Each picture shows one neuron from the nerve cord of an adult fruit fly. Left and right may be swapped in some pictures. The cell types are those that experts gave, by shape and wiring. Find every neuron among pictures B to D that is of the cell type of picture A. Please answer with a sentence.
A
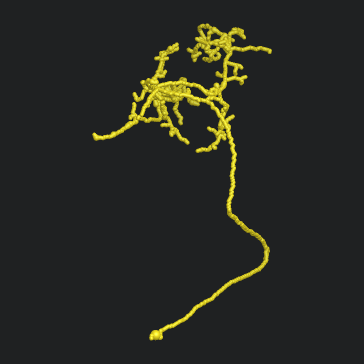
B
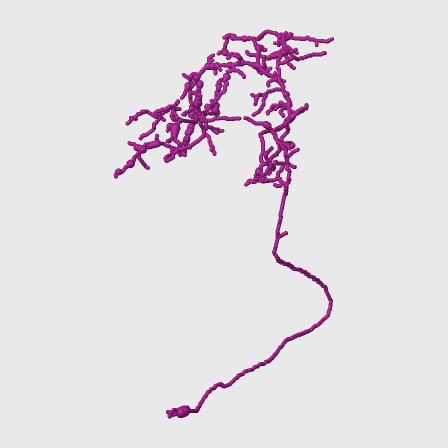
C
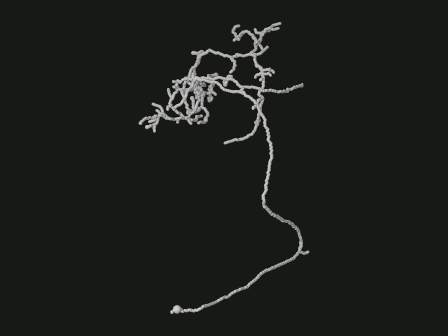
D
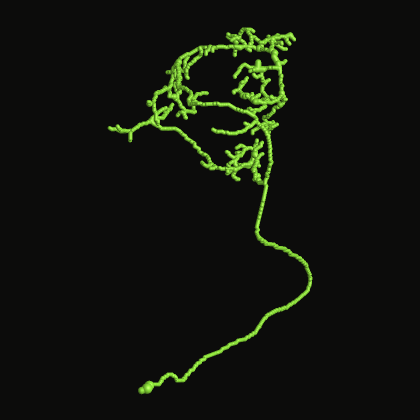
Picture B, picture C and picture D are of the same cell type.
